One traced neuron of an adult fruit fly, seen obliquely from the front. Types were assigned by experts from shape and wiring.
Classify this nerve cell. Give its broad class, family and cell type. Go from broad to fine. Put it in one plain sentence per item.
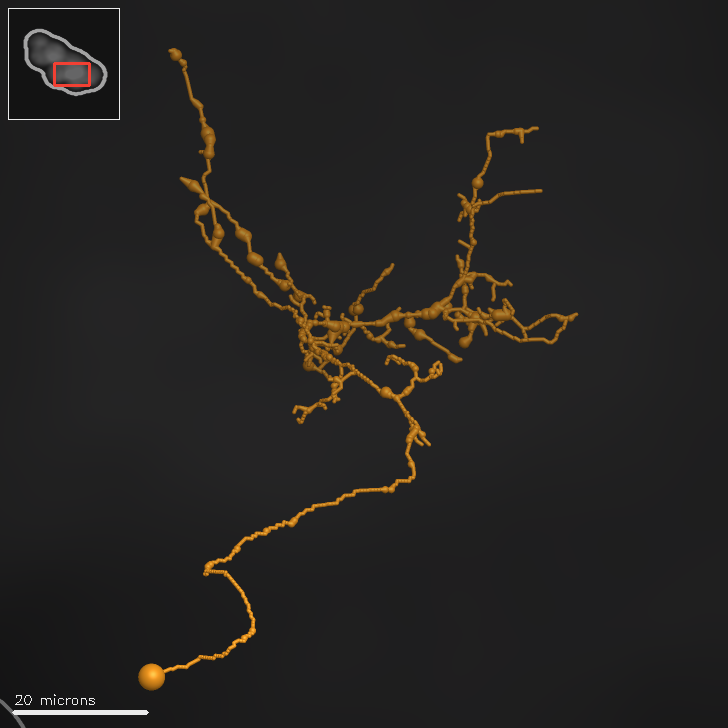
A nerve-cord intrinsic neuron of hemilineage 14A, type IN14A110.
